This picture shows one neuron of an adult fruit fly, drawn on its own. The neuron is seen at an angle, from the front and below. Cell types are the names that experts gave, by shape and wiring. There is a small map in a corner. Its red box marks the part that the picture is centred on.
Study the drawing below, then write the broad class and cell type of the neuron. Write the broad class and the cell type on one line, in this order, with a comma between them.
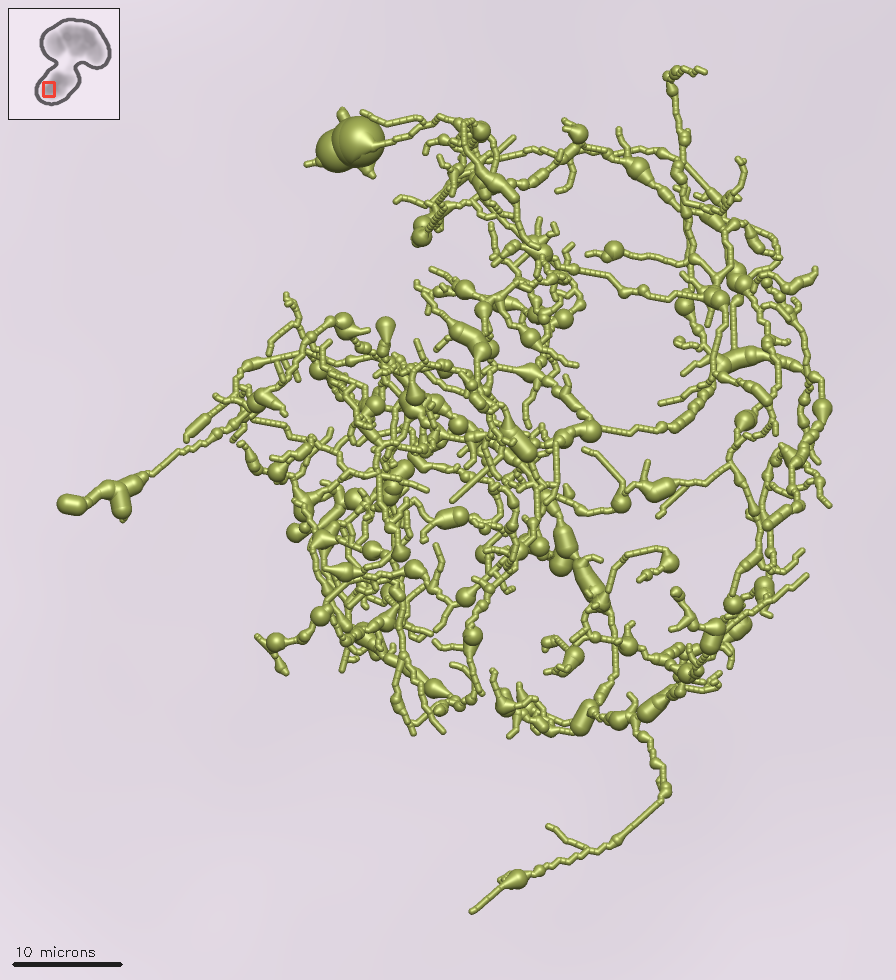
nerve-cord intrinsic neuron, INXXX394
